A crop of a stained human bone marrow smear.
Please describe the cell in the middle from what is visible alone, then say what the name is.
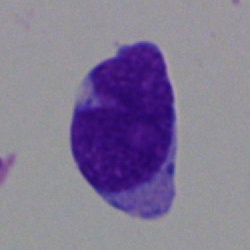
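Shaped as an oval, this cell is taller than it is wide. Its nucleus occupies most of the cell. A scant rim of pale lilac cytoplasm remains, lying mainly at the bottom of the cell. At the lower right, one small dark dot sits within the cytoplasm. This is a blast.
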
